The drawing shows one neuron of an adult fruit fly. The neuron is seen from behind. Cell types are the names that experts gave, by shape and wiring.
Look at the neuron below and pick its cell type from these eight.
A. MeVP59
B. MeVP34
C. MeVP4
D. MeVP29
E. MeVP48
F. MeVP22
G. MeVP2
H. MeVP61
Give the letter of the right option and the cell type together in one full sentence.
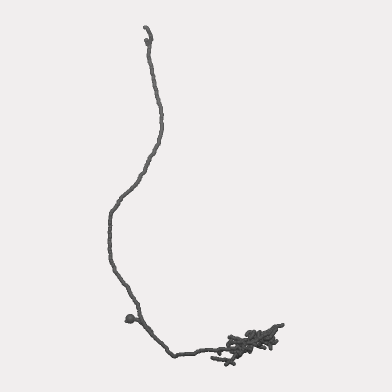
Option G names MeVP2, the type of cell that the neuron is.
